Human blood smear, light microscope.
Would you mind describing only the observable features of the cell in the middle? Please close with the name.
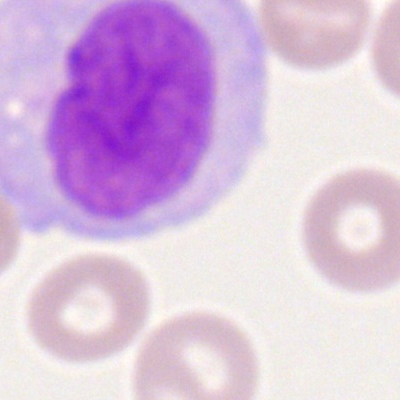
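See that distinct indentation on the left side of the nucleus? The chromatin's fine and lacy, not coarsely clumped, and the cytoplasm is a pale blue-grey. There are a few small clear vacuoles in it, off to the left of the nucleus. So that one's a monocyte.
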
